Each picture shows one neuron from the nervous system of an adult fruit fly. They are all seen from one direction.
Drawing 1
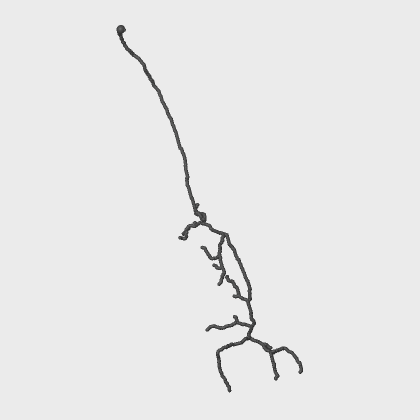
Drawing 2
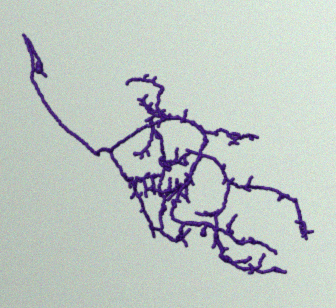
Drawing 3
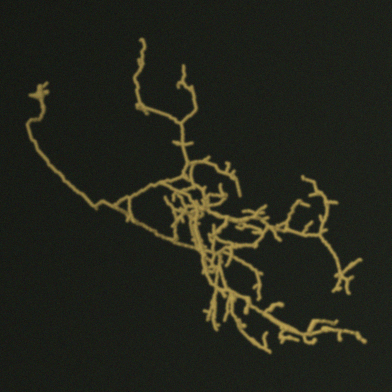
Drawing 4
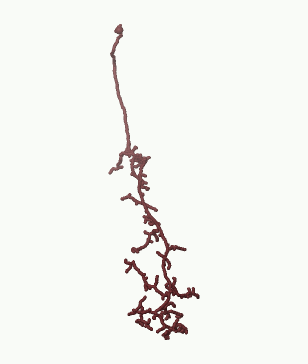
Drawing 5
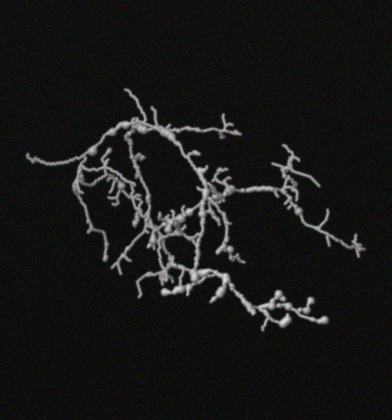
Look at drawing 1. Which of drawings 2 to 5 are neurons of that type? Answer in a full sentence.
None of them is of the same cell type.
